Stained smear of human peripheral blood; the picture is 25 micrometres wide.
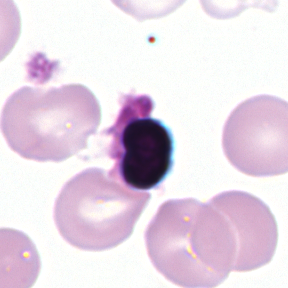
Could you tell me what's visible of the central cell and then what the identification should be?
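A notch on the left side gives the nucleus a kidney-like outline; no nucleoli are visible within it. Cytoplasm forms at most a very thin rim, so the nucleus occupies almost the whole cell, and no vacuoles are present. It is a normoblast.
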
